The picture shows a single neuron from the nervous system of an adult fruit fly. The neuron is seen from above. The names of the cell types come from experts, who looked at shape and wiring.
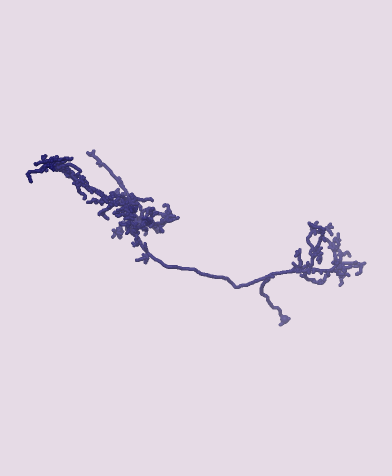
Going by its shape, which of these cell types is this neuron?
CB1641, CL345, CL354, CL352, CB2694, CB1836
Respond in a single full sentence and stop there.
It is CL345 that this neuron is, by cell type.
